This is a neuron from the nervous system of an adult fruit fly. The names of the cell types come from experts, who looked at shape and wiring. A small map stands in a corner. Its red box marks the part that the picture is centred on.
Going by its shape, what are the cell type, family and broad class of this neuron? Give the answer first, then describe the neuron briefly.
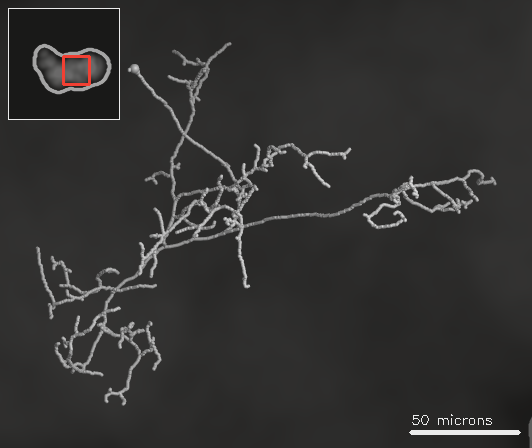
The cell type is CB3376. The family is hemilineage VLPp2. Its broad class is central-brain intrinsic neuron. Its cell body lies at the upper left of the picture. From left to right in the picture it spans about 200 microns. The picture shows dozens of branch ends.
